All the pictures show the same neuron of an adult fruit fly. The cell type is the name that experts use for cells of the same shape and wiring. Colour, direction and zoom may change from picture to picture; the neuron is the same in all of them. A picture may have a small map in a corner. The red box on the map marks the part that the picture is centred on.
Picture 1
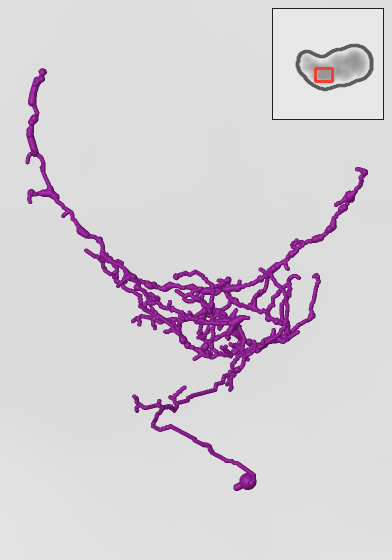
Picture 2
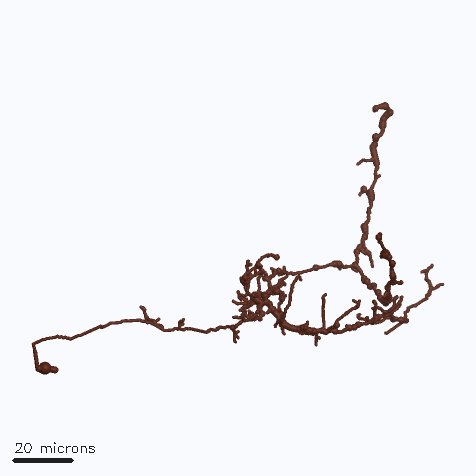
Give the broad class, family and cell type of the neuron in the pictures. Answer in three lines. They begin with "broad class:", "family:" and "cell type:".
broad class: nerve-cord intrinsic neuron
family: hemilineage 14A
cell type: IN14A028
